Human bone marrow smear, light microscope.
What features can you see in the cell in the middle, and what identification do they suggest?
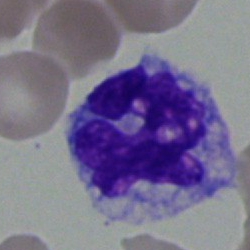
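Several connected lobes make up this folded nucleus, and I notice several small pale spots within the nuclear mass. Around it the cytoplasm is pale blue-grey, with a lacy look from many small clear spaces. It is a monocyte.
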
